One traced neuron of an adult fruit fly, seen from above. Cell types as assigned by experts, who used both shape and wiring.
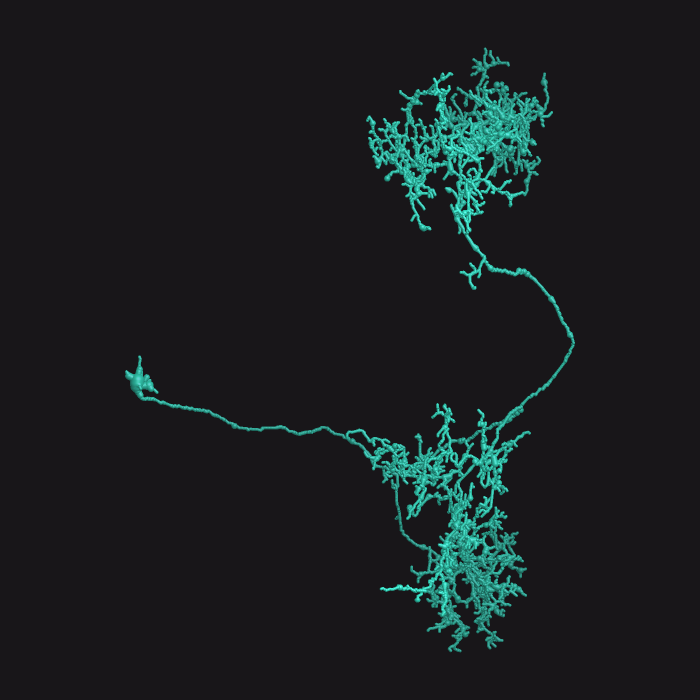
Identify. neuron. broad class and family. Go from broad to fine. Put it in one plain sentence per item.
A nerve-cord intrinsic neuron of hemilineage 09B.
